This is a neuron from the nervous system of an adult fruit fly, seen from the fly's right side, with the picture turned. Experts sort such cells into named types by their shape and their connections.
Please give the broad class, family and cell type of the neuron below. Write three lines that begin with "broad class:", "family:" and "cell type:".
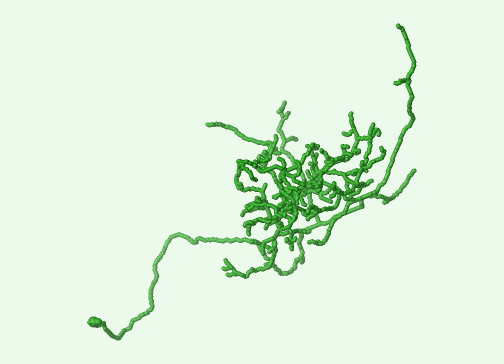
broad class: nerve-cord intrinsic neuron
family: hemilineage 01B
cell type: IN01B050_b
